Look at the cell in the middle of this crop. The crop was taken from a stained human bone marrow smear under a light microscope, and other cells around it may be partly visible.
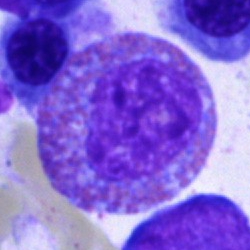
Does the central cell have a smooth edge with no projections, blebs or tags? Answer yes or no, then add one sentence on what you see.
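Yes. The cell has a round outline with a smooth edge.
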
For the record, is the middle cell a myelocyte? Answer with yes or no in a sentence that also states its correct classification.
Yes, the cell here in the middle is a myelocyte.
